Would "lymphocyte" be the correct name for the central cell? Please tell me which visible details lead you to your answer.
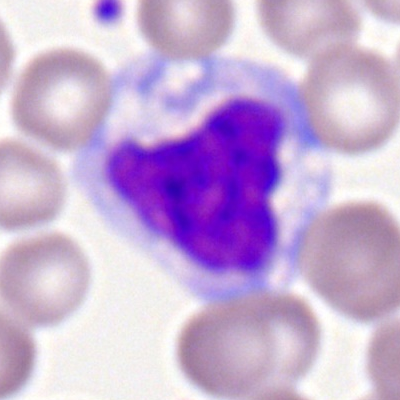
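Looking at the outline, it is irregular rather than smoothly round, and red cells press against it on several sides. The nucleus is a single irregular mass whose outline is indented and folded. Its purple chromatin is mottled, darker patches among paler areas. The cytoplasm is pale greyish blue, and I see no coarse coloured granules in it.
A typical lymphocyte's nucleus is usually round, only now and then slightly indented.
So this indented, folded nucleus sits poorly with lymphocyte.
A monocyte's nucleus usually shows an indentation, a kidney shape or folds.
That matches this nucleus, so the name lymphocyte does not fit; this cell is a monocyte.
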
